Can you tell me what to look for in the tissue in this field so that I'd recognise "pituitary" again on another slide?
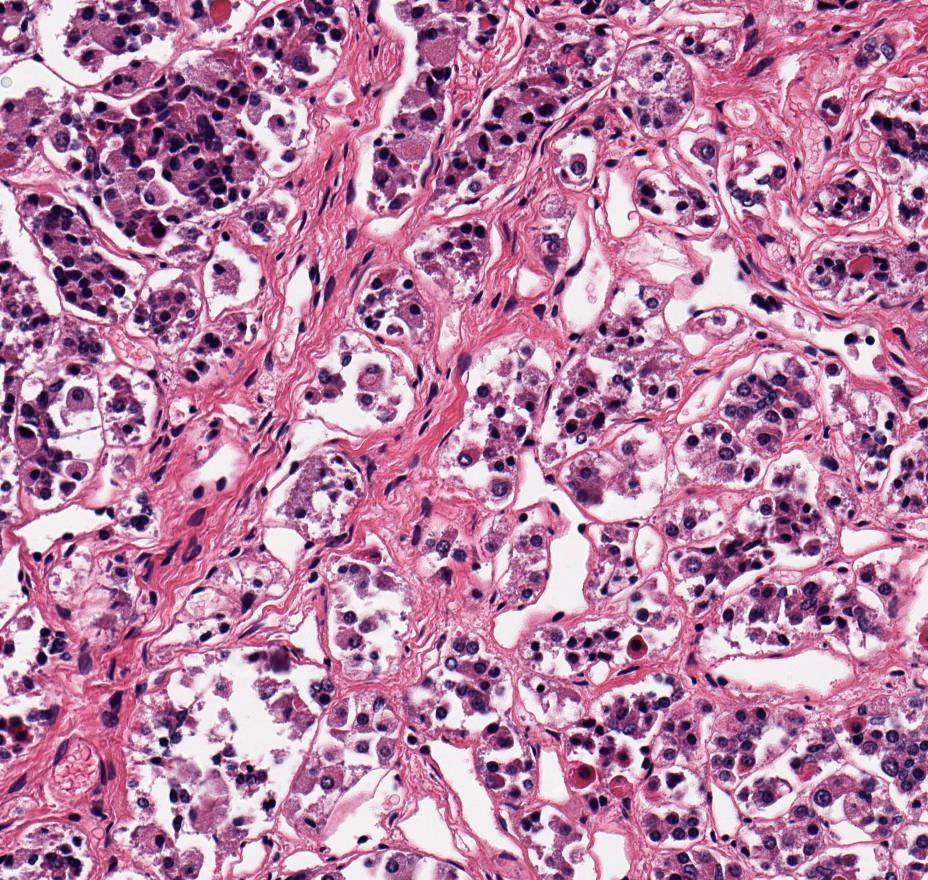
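Much of this field goes with pituitary. Cells lie in nests, their nuclei mostly round, and many have abundant granular pink-purple cytoplasm.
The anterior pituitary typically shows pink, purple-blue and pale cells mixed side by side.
A few scattered cells, with dense deep red cytoplasm darker than their neighbours, also fit.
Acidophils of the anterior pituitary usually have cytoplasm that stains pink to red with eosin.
Within the nests, the cells lie loosely with clear spaces between them.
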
